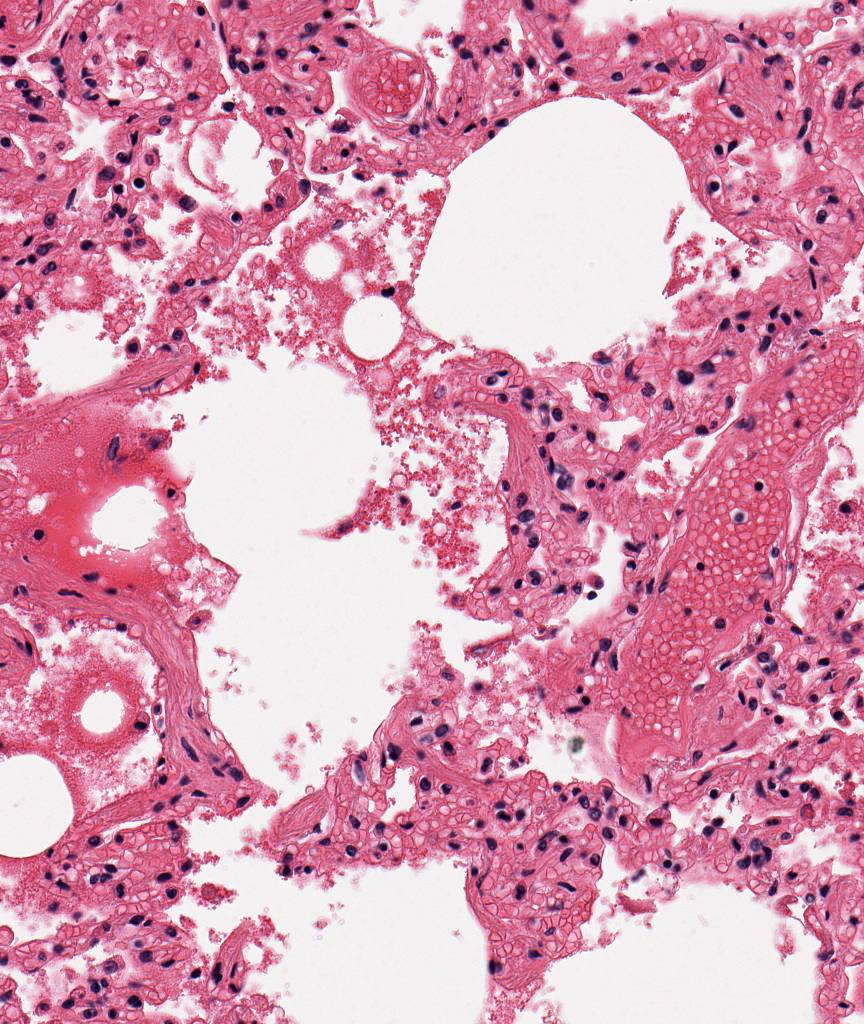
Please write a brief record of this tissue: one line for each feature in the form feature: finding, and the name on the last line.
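Spaces: large, irregular, empty, split by a branching net of pink cellular partitions
Red blood cells: loose, just lying free in the spaces, upper centre
Partition nuclei: small, dark, round to oval
Holes: several, sharply round and clear, in pink material, upper centre and left
Name: lung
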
